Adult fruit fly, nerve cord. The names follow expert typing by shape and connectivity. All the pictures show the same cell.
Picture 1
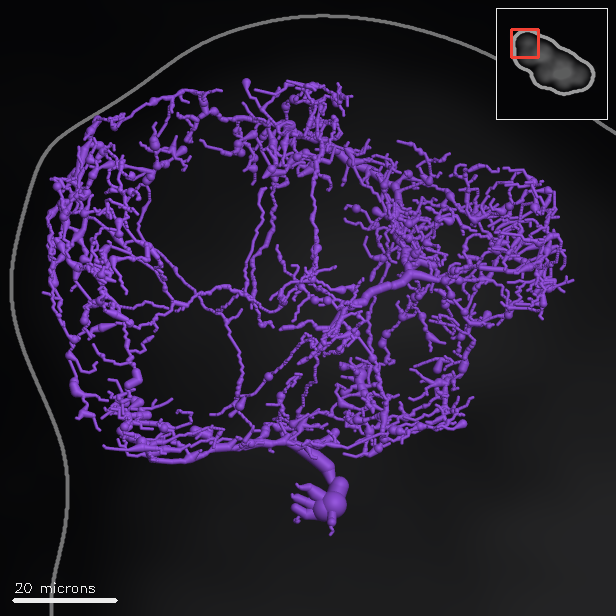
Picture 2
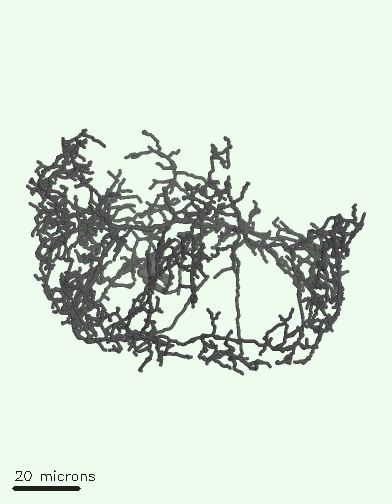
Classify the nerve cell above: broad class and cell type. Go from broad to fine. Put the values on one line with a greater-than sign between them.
nerve-cord intrinsic neuron > INXXX181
